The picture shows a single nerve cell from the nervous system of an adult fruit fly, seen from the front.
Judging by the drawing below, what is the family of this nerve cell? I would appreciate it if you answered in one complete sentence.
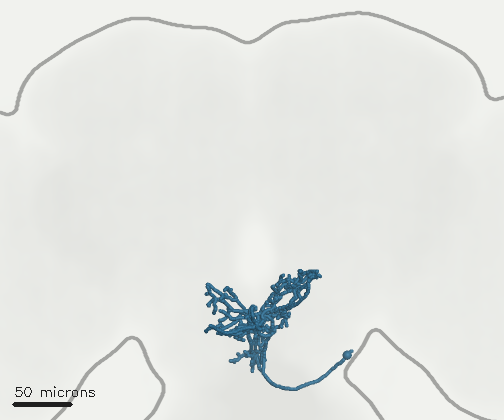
This nerve cell is given the family hemilineage 05B.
